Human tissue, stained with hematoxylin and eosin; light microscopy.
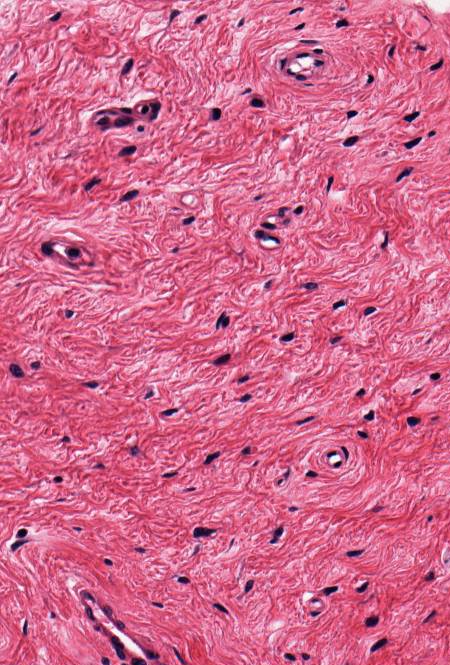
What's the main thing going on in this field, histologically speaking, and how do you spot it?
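What I'm seeing here, I think, is dense connective tissue. Its collagen bundles are wavy and interlace haphazardly, not running in one direction.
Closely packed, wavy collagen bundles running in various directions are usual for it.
The nuclei are small, dark, spindle to oval, scattered singly and fairly evenly, with no cytoplasm I can separate from the collagen.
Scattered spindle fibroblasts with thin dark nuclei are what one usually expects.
And no epithelium appears anywhere.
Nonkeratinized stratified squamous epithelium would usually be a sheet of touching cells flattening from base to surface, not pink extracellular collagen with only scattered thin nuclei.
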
